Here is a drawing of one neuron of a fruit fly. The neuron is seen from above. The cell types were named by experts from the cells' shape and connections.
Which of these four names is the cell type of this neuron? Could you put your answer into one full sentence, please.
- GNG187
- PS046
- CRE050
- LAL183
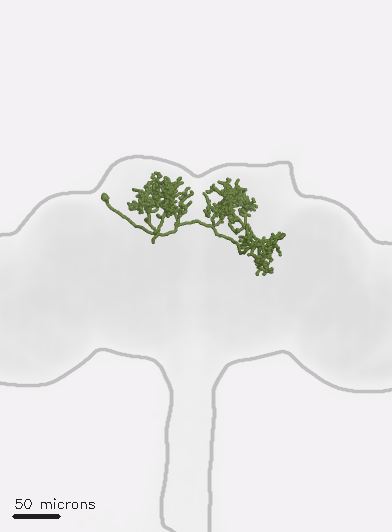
It is as CRE050 that this neuron is typed.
